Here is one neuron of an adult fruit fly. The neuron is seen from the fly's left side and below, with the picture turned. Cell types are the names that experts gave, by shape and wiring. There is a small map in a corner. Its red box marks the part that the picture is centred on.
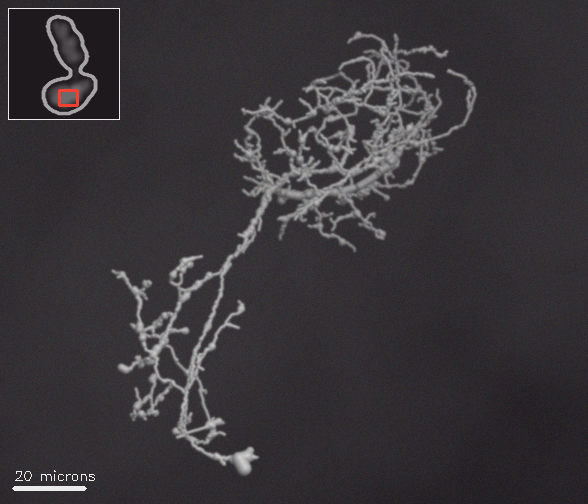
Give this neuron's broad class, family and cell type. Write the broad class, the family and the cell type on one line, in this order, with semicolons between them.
central-brain intrinsic neuron; LHAD; LHAD2e3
